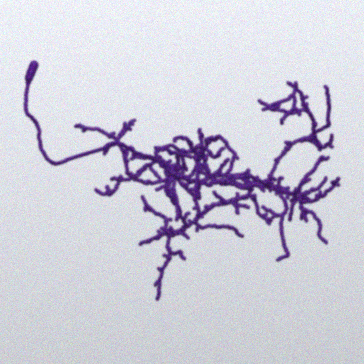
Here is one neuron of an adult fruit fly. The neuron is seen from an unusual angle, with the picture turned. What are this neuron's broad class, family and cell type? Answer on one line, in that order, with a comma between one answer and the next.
nerve-cord intrinsic neuron, hemilineage 00A, IN00A056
